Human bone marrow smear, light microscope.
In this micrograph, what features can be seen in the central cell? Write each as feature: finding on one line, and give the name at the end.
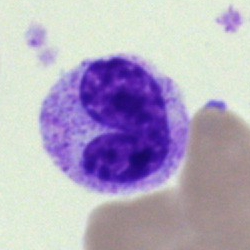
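Outline: round, smooth
Nucleus: kidney-shaped, deep notch facing left
Cytoplasm: moderate, pale lilac, widest on left
Granules: fine, purple, scattered throughout
Name: band neutrophil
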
